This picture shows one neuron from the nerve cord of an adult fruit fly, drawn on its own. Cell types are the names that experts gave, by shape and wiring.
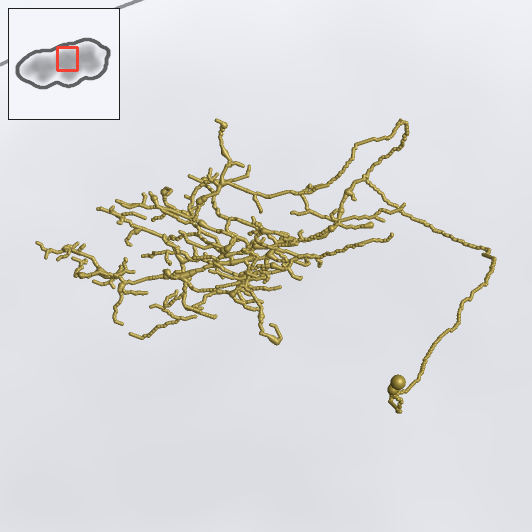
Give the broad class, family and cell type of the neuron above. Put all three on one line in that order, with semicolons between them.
nerve-cord intrinsic neuron; hemilineage 02A; IN02A049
